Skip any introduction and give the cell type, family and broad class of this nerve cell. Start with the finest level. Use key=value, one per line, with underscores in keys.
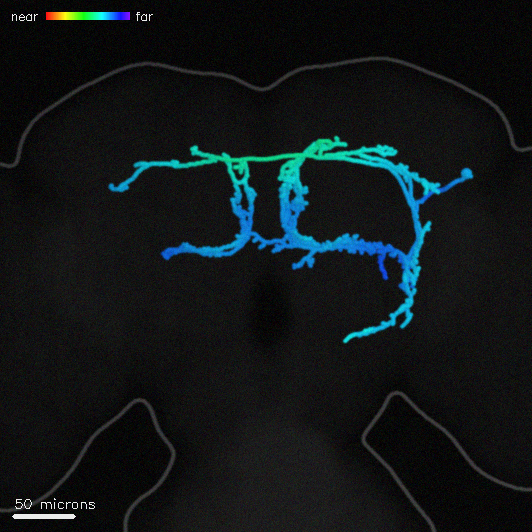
cell_type=ATL021
family=hemilineage SLPp&v1_ventral
broad_class=central-brain intrinsic neuron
